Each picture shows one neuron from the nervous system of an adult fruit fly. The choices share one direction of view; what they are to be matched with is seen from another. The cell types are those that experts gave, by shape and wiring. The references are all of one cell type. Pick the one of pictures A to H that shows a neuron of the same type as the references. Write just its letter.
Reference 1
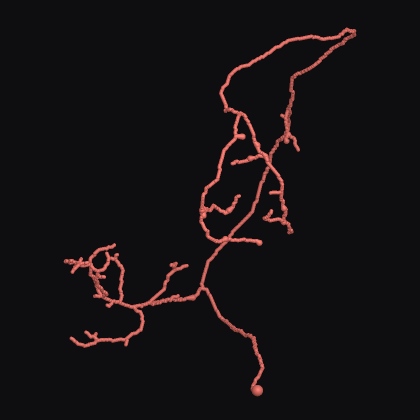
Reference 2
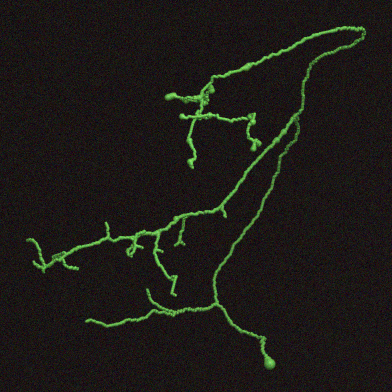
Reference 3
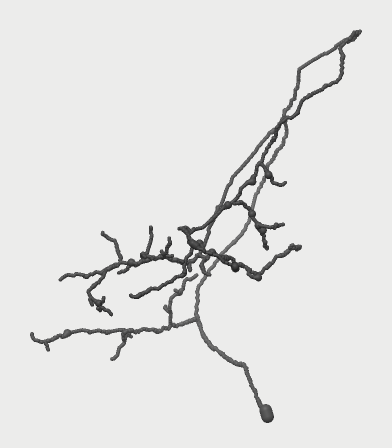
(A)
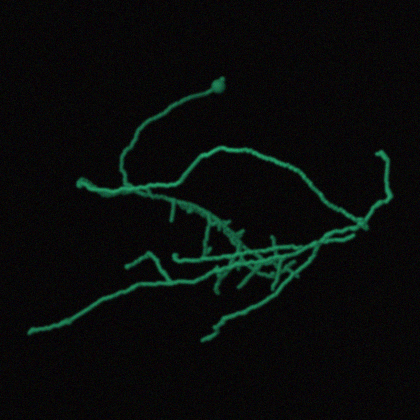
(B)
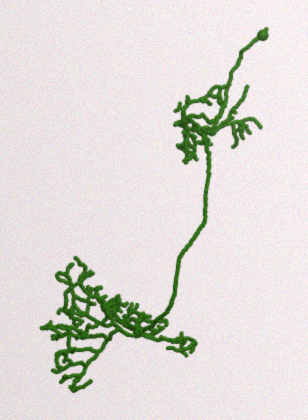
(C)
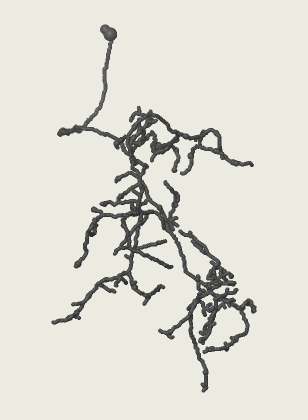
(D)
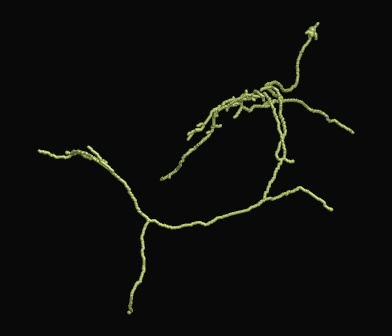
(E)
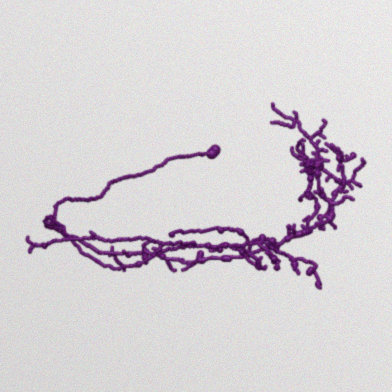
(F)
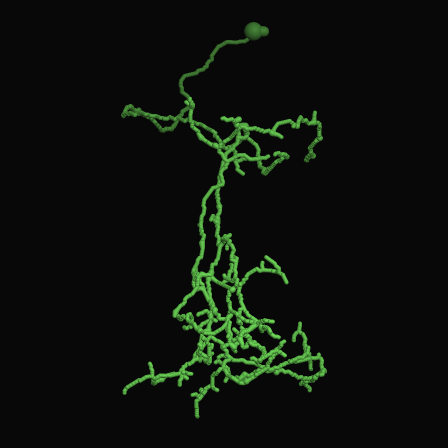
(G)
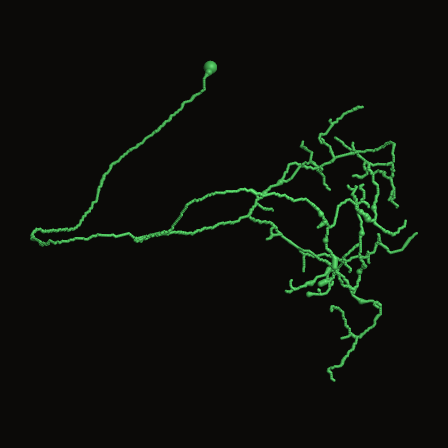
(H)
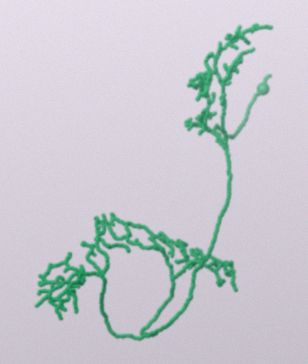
G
